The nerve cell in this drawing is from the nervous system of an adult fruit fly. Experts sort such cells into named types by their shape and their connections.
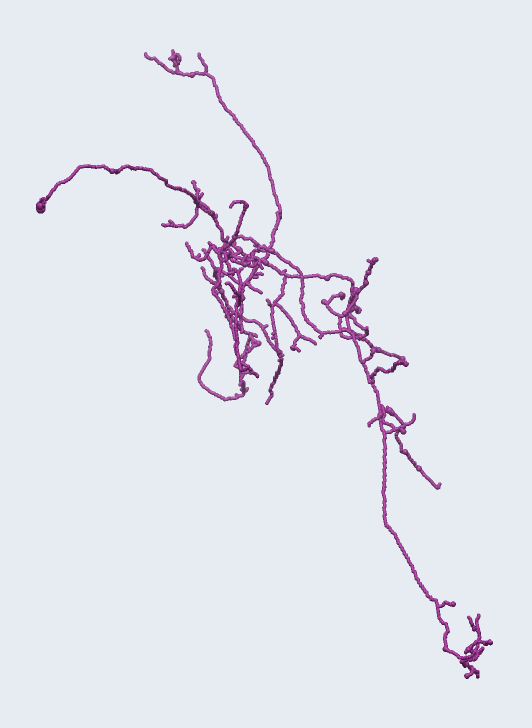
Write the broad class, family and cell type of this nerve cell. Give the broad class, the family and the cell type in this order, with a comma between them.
nerve-cord intrinsic neuron, hemilineage 12A, IN12A053_a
